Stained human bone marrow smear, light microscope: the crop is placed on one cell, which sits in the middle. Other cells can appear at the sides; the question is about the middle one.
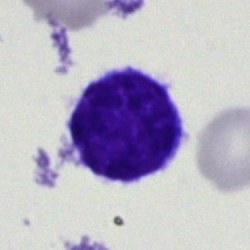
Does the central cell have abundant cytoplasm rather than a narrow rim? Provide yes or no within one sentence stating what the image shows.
No, its cytoplasm is scant rather than broad.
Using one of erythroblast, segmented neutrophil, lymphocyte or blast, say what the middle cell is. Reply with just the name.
lymphocyte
